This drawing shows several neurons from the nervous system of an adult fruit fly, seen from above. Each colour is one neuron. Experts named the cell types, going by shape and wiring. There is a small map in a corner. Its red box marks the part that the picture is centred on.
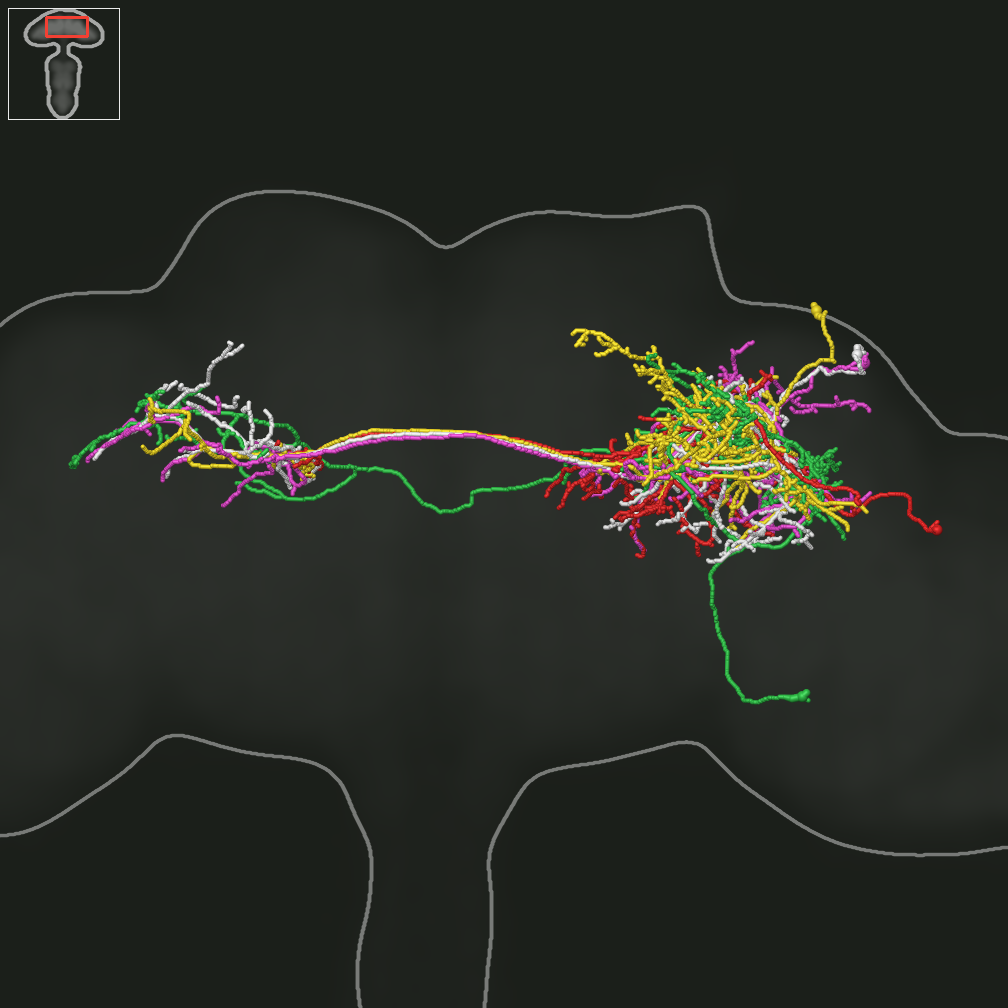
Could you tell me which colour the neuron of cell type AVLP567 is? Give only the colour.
green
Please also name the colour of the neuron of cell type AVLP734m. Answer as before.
red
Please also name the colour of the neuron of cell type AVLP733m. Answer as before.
yellow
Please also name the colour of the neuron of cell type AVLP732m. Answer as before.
white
